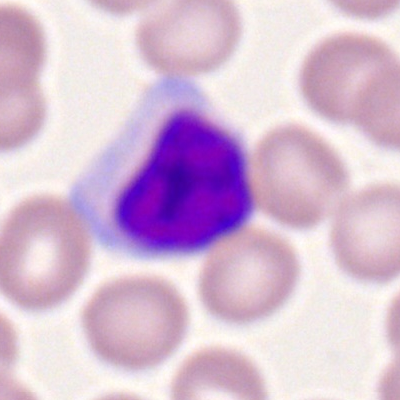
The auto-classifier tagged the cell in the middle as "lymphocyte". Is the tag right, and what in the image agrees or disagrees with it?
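Two things settle it: the cytoplasm is pale blue, and no granules are seen in it. So yes, lymphocyte fits.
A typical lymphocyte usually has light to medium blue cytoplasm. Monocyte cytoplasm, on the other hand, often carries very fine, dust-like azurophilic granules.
The pale blue colour goes with lymphocyte, and the absence of any granules counts against monocyte. Otherwise, the outline is angular rather than round, the nucleus is a single unlobed mass with dense, dark purple chromatin, and red cells lie around the cell on all sides.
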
